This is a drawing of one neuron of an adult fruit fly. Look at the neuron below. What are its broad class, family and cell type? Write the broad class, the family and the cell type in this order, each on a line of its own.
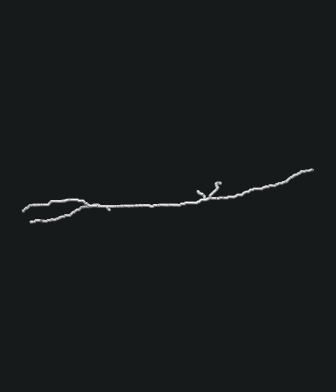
sensory neuron entering the brain
class mechanosensory
JO-DP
